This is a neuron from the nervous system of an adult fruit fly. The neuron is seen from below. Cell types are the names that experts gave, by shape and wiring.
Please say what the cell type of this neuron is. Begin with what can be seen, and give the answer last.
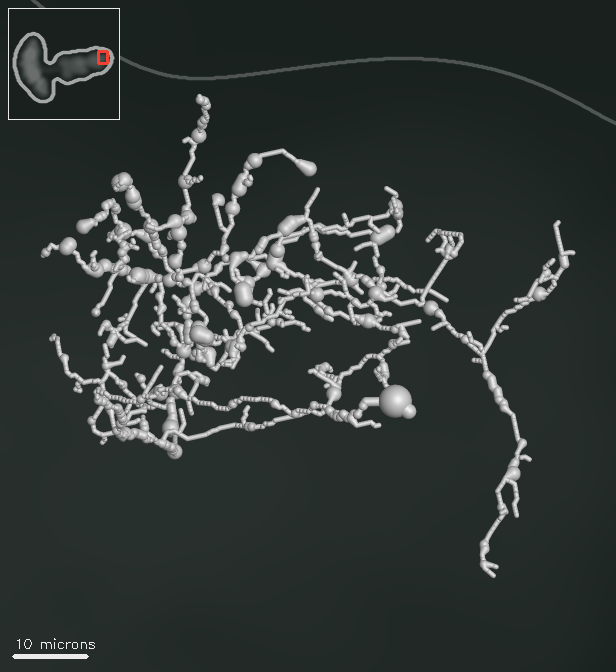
It is in the nerve cord and does not reach the brain. By the scale bar it is about 75 microns wide in this view. Dozens of branch ends can be seen. It is a nerve-cord intrinsic neuron. The cell type is IN02A030.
